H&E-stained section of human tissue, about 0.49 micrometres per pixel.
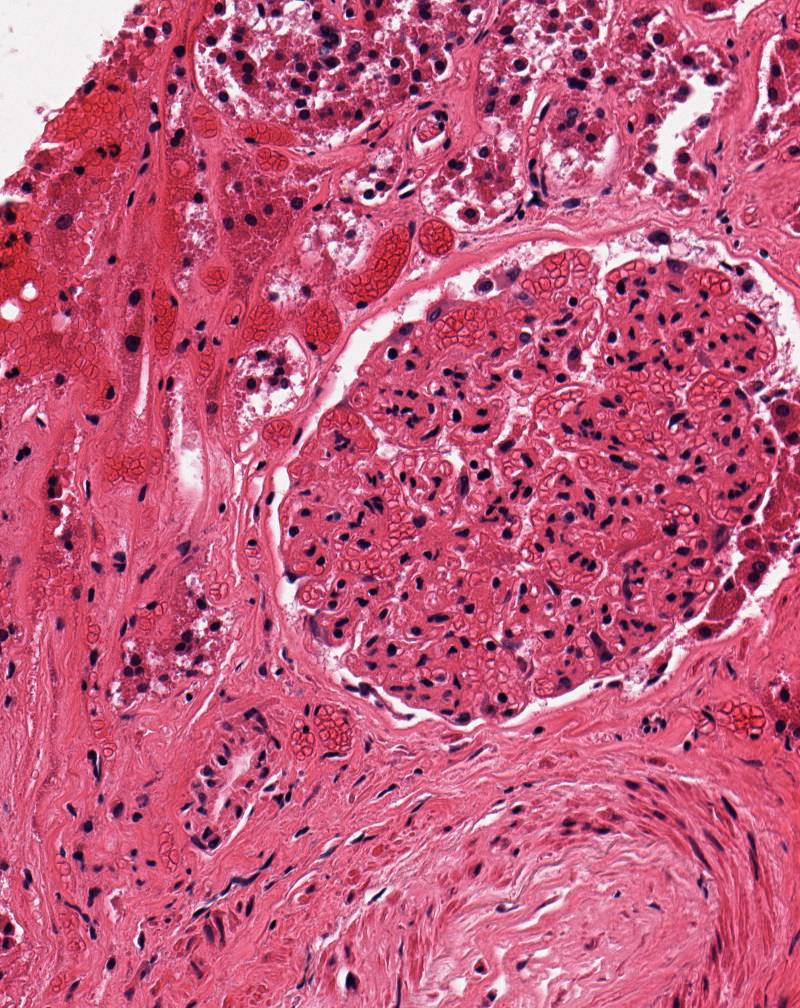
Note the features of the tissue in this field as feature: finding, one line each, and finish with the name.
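Nodule: large, rounded, lobulated, cellular; centre-right
Cleft: thin, clear; separates nodule from surrounding tissue along most of its edge
Capillaries: many small loops within nodule, packed with red blood cells
Fat cells: none seen
Name: renal cortex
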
